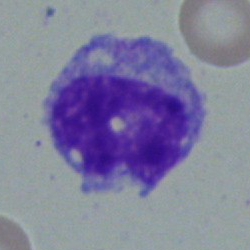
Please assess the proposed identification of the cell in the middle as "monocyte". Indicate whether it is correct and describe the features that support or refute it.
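Look first at the cytoplasm: no distinct granules are seen in it.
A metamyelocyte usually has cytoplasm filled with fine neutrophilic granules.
The lack of granules speaks against metamyelocyte, and the name monocyte fits: this is a monocyte. The cell is roughly round, with a slightly ragged, uneven edge. Near the top of the cell, a pale clear area sits in the cytoplasm.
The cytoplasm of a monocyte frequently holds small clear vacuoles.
A small round clear spot lies near the middle of the nucleus. Red cells lie at the upper right and lower left corners, not touching the cell.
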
